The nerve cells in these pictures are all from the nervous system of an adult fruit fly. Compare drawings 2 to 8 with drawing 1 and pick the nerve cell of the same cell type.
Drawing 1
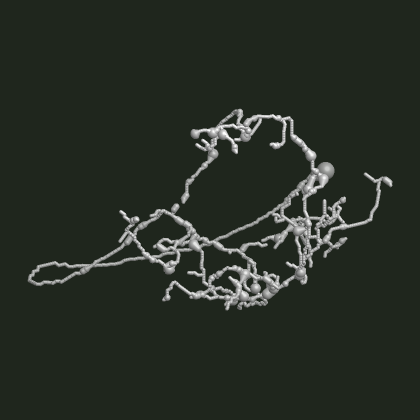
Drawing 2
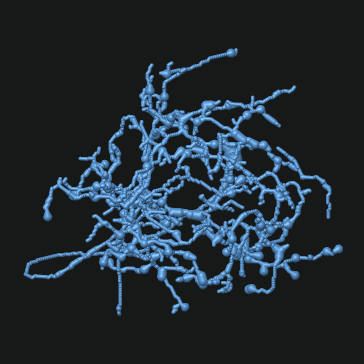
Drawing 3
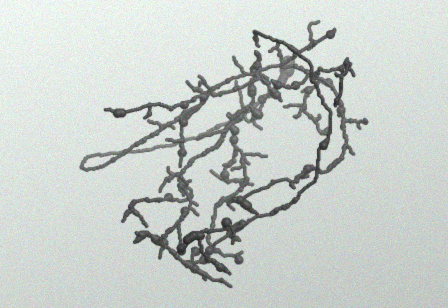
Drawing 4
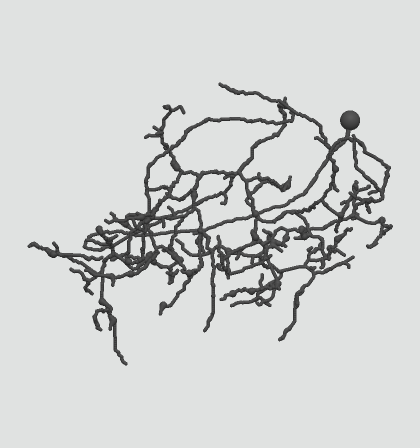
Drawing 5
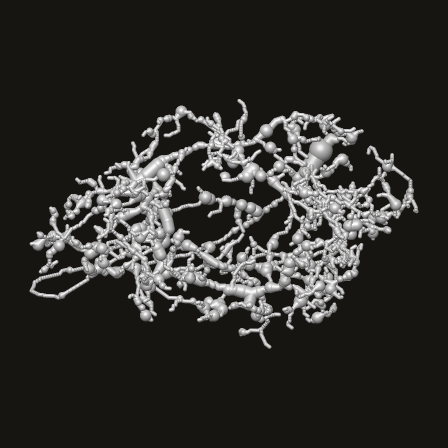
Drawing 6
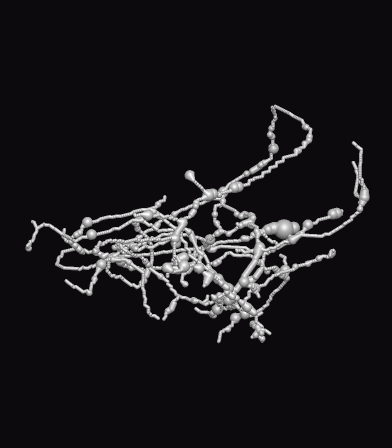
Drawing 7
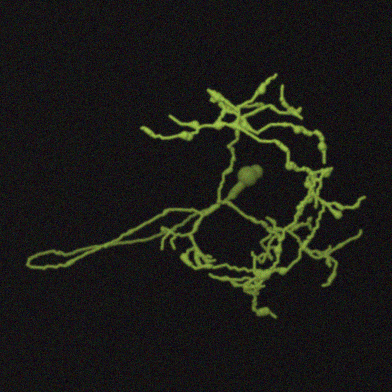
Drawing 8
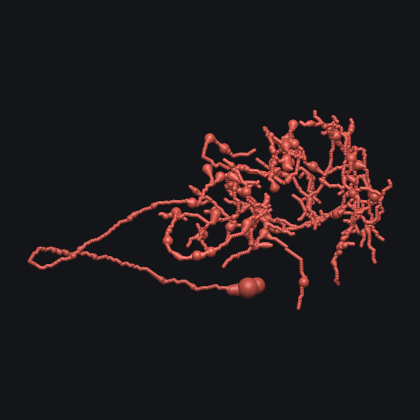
Drawing 7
